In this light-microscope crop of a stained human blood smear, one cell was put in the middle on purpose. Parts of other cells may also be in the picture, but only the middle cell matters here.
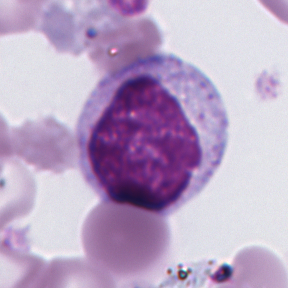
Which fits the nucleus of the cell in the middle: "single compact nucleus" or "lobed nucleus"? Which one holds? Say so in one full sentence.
This cell's nucleus is a single compact mass, round, oval or kidney-shaped.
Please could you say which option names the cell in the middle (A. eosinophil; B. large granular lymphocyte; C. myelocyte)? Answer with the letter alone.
C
